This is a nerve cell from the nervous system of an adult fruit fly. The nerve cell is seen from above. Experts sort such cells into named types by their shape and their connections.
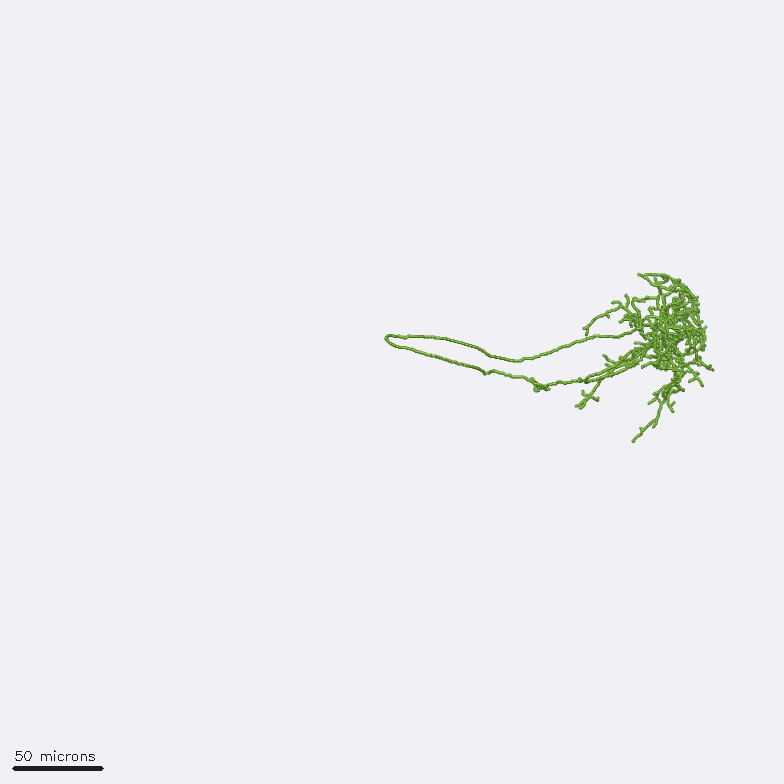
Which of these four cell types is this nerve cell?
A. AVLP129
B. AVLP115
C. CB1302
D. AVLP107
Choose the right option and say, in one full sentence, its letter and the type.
For cell type, option B, AVLP115, applies to the nerve cell.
